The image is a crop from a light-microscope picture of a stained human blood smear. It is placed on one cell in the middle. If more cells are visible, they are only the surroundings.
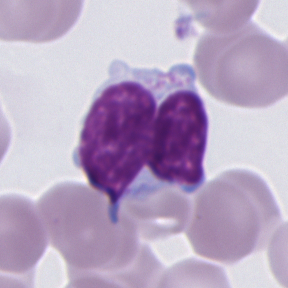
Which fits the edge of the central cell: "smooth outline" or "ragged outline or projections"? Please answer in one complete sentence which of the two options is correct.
The border of the cell is ragged or frayed, or shows projections, blebs or tags.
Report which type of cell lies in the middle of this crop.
large granular lymphocyte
